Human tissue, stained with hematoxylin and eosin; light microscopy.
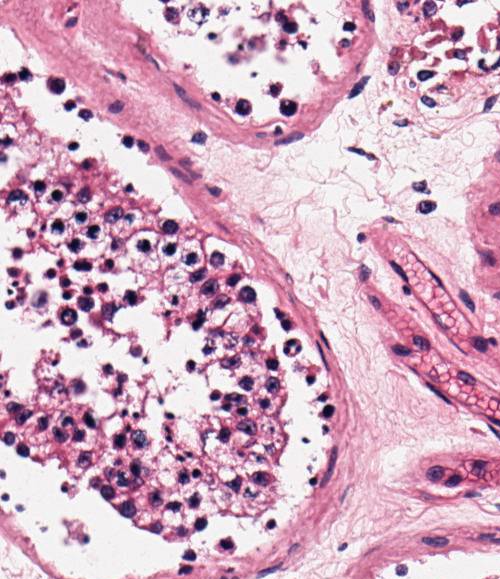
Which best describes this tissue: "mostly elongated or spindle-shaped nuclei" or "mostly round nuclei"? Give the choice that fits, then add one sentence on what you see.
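Mostly round nuclei. The large left tubule contains many cells with round, dark nuclei and pale, vacuolated cytoplasm.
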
